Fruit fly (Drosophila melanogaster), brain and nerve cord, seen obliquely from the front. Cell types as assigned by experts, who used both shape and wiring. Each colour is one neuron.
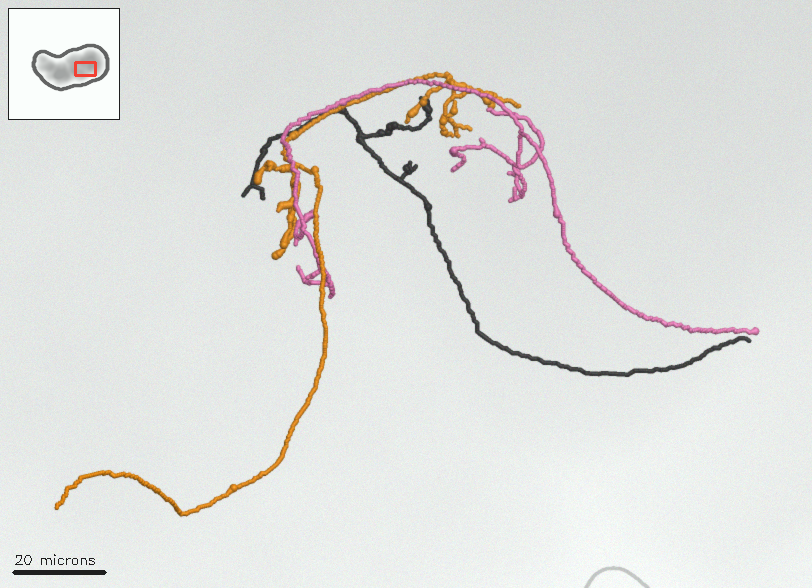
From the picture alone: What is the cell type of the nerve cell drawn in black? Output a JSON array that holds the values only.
["ORN_DM4"]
